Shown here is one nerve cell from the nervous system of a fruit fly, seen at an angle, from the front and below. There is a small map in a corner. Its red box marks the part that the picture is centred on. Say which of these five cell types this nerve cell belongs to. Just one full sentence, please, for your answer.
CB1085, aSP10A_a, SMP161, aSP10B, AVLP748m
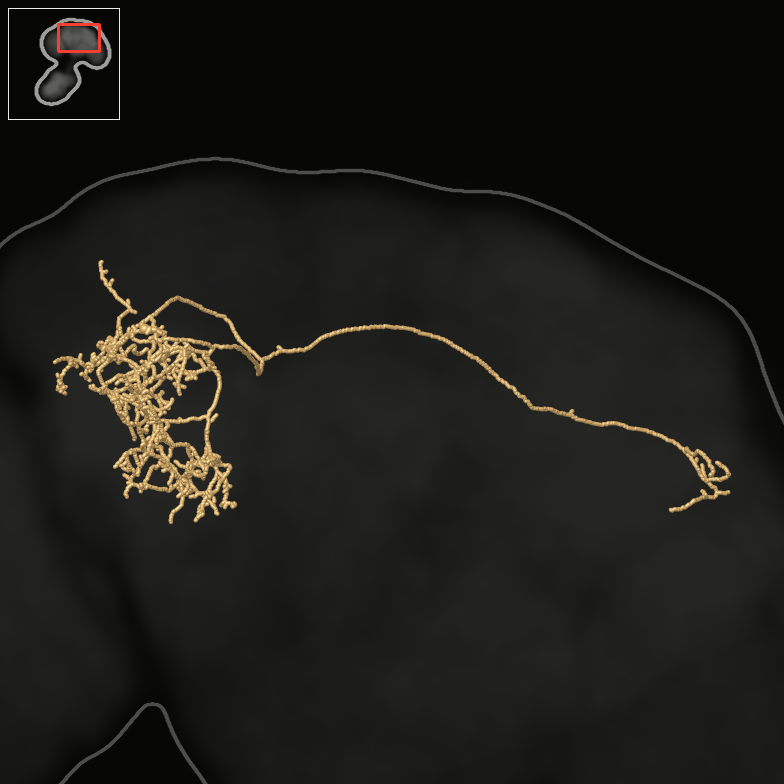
The cell type to which this nerve cell belongs is CB1085.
